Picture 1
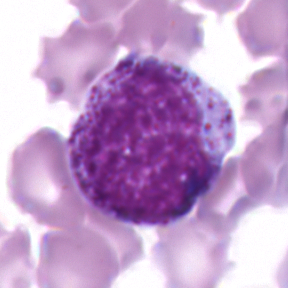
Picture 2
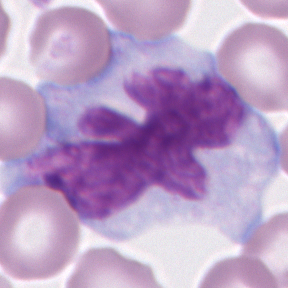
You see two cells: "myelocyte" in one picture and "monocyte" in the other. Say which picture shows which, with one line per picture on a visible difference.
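Picture 1 is a myelocyte. Small dark reddish-purple granules are scattered over the nucleus as well as the cytoplasm.
Picture 2 is a monocyte. No distinct granules are visible in the cytoplasm.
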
